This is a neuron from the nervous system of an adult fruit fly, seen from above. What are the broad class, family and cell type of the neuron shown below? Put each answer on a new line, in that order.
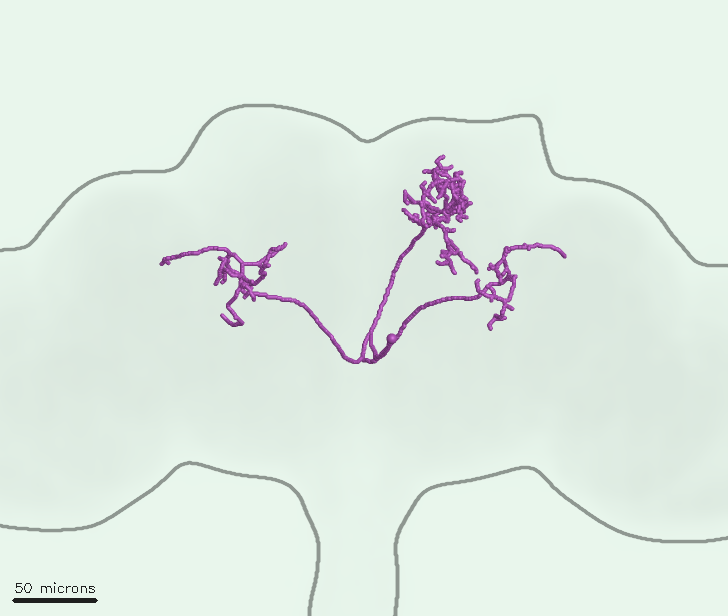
central-brain intrinsic neuron
hemilineage DM1_antero_dorsal
CB1902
